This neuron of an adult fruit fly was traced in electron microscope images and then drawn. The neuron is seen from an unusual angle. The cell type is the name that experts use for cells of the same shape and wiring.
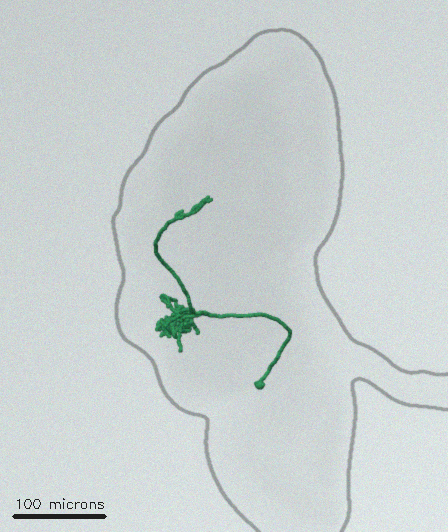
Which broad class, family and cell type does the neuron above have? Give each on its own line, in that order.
central-brain intrinsic neuron
hemilineage LB5
PRW026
